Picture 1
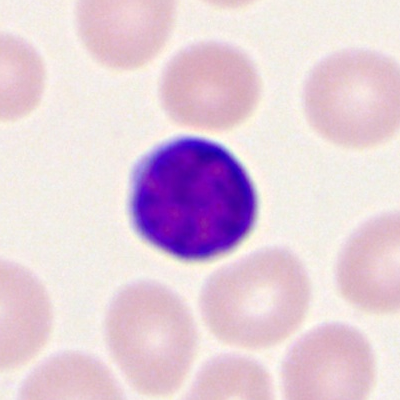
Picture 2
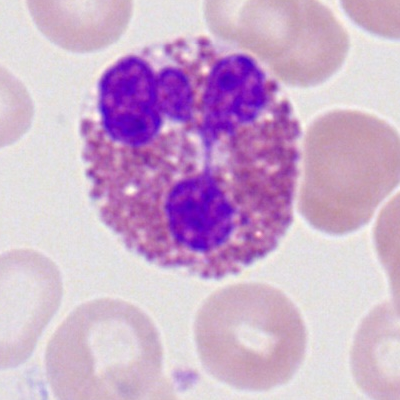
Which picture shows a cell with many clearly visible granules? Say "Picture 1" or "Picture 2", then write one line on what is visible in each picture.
Picture 2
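What picture 1 shows: No granules are seen in the cytoplasm.
What picture 2 shows: Coarse pink-orange granules fill the cytoplasm.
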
